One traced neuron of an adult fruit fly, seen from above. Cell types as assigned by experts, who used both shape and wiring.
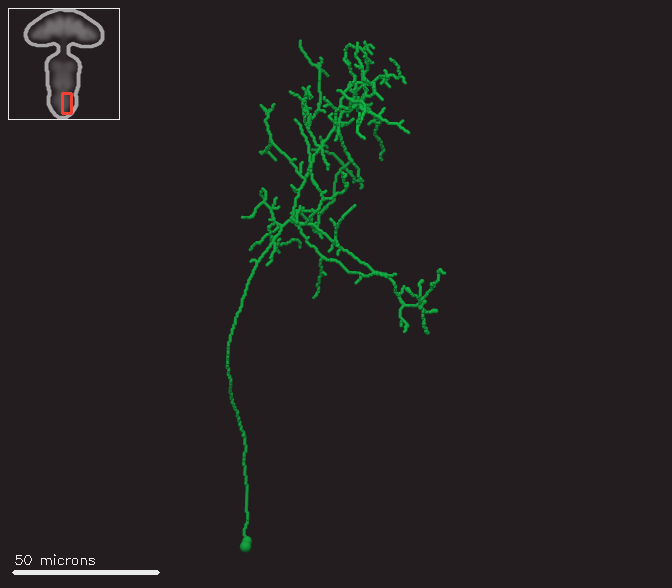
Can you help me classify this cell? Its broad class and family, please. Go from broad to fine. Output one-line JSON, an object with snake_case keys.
{"broad_class": "nerve-cord intrinsic neuron", "family": "hemilineage 04B"}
